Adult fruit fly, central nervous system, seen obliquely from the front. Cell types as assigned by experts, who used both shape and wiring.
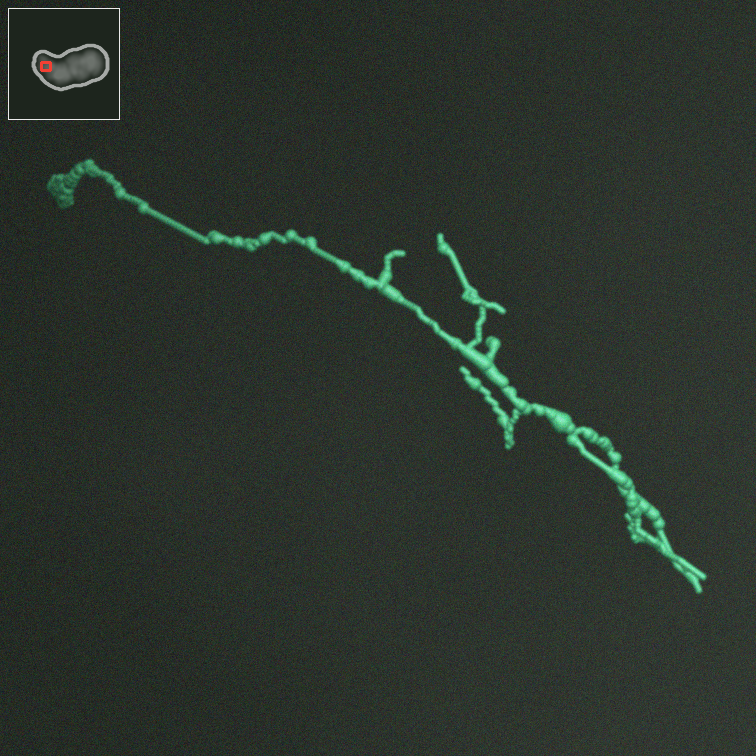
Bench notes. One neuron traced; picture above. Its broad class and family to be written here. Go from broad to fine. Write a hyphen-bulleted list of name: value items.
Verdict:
- broad class: sensory neuron entering the nerve cord
- family: class mechanosensory tactile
